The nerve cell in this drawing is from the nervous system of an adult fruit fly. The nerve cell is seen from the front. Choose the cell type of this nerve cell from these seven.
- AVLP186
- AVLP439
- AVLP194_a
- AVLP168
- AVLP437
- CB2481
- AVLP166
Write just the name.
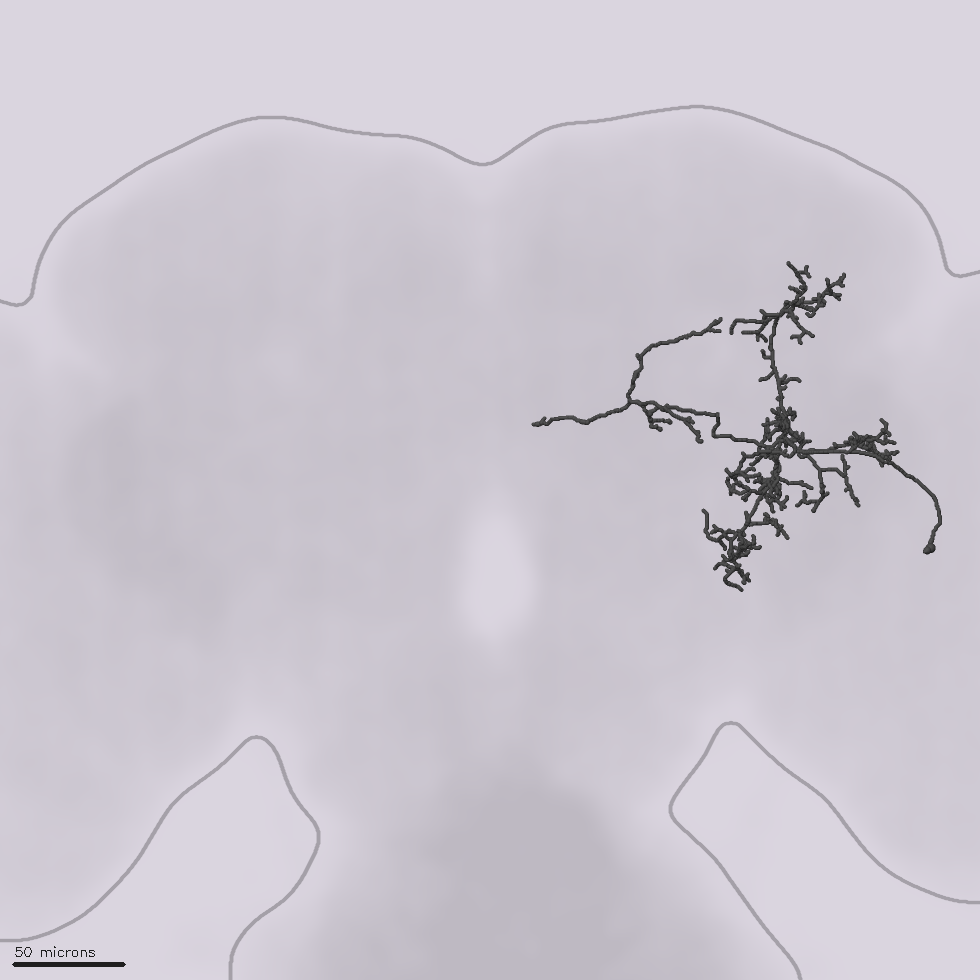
AVLP168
